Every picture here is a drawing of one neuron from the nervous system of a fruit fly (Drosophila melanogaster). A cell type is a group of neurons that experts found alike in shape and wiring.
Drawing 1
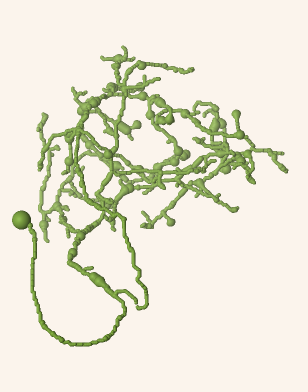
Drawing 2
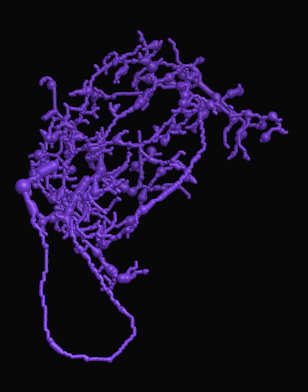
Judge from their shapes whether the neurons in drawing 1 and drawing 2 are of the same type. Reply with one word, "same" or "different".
different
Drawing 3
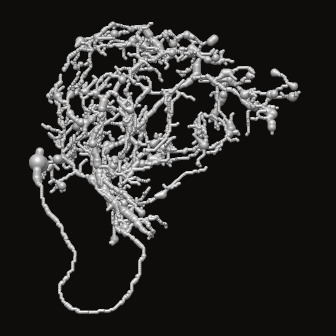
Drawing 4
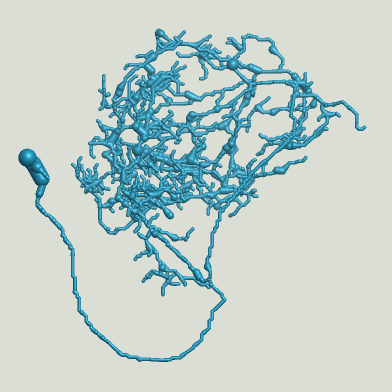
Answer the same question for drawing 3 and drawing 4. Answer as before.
same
